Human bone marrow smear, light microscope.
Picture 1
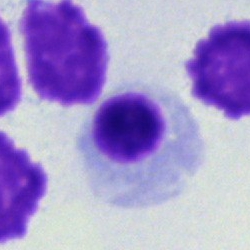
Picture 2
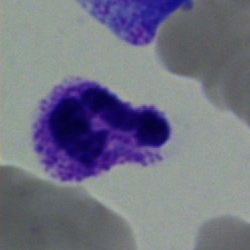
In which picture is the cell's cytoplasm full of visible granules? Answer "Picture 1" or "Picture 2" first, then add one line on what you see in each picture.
Picture 2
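What picture 1 shows: No granules are seen in the cytoplasm.
What picture 2 shows: Coarse dark purple granules are scattered throughout the cell.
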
